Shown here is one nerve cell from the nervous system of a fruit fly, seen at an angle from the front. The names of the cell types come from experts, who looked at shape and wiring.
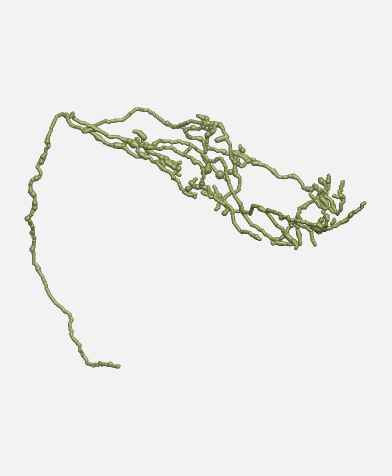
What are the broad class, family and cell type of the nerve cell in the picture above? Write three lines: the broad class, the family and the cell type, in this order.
sensory neuron entering the brain
class gustatory
PhG1a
